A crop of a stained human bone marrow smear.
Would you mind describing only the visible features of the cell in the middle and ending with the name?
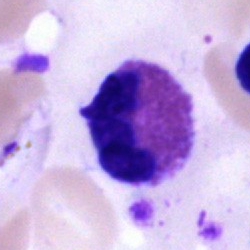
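The nucleus sits eccentrically and occupies roughly the left half of the cell. Its chromatin stains dense and dark purple. Fine granules fill the cytoplasm. At the upper left edge, a small pointed projection juts outward. This cell is an eosinophil.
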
